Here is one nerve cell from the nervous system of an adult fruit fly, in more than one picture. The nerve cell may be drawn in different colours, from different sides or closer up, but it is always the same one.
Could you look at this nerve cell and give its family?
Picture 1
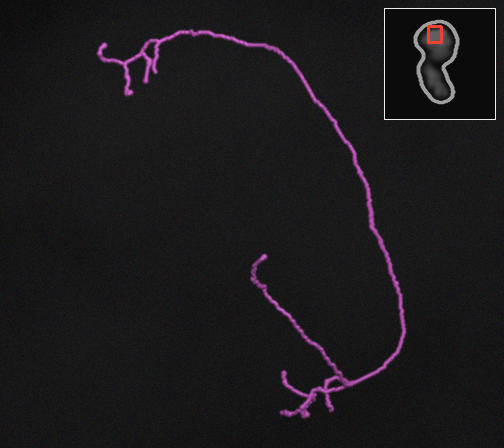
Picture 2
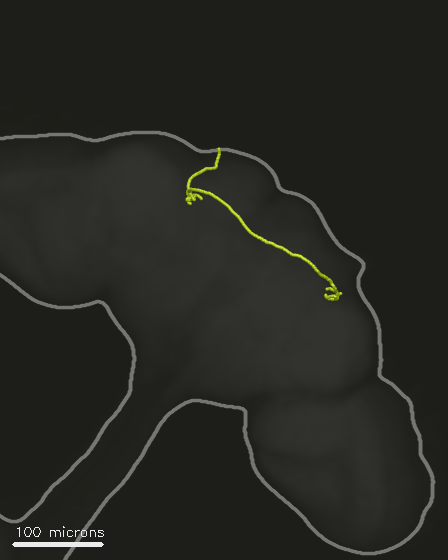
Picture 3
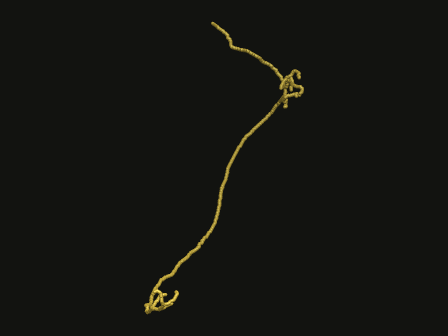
class olfactory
